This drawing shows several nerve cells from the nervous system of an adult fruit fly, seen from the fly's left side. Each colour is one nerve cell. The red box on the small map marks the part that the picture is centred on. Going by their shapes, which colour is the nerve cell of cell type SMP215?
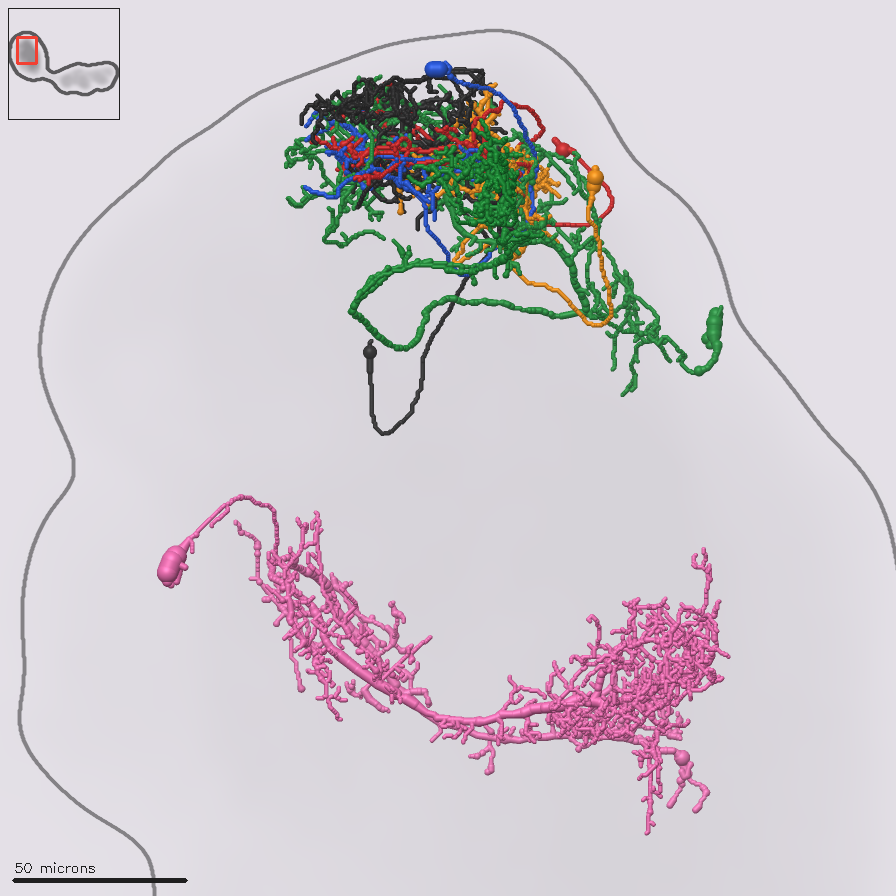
red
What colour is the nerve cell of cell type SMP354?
blue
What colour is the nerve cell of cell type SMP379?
orange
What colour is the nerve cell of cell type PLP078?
pink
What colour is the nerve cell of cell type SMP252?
green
